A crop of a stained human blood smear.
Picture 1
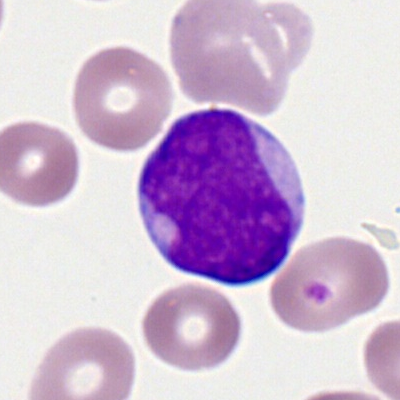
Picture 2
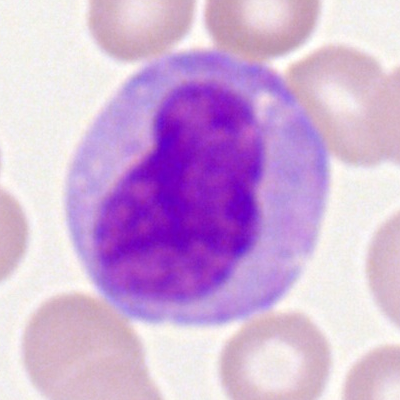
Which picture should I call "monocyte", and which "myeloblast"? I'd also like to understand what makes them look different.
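Looking at the two, I'd put the myeloblast in picture 1 and the monocyte in picture 2. Both cells, I notice, have a round, smooth outline, so the outline alone doesn't separate them. Where they part ways is the amount of cytoplasm: in picture 1 the nucleus fills most of the cell and leaves only a thin rim, while in picture 2 the cytoplasm is plentiful and forms a wide rim around the nucleus.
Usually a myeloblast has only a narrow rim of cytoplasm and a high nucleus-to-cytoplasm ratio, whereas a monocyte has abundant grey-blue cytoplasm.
The colour shifts a little as well, pale blue in picture 1 and pale grey-blue in picture 2. As for granules, I see none at all in picture 1, and no coarse ones in picture 2. Picture 2 also has a small clear vacuole in its cytoplasm at the upper right.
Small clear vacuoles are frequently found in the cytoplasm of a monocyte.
And around them, a red cell lies against the lower right edge of the myeloblast, whereas the red cells near the monocyte lie around it without overlapping it.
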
